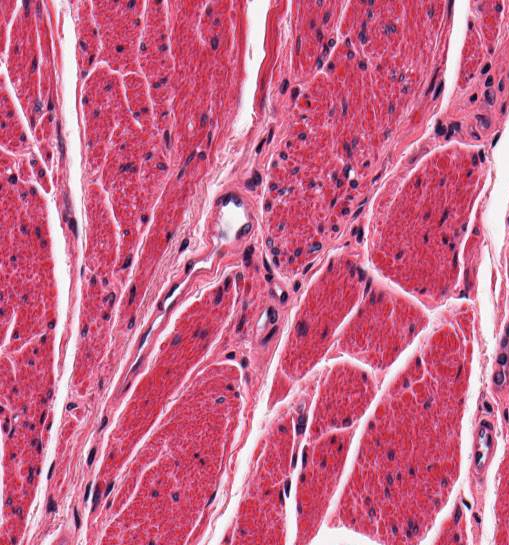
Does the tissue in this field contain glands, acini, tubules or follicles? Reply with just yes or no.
No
